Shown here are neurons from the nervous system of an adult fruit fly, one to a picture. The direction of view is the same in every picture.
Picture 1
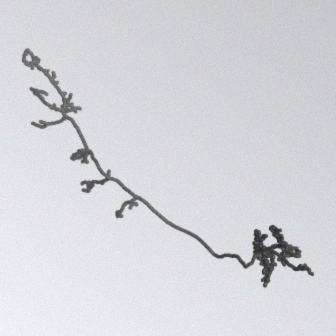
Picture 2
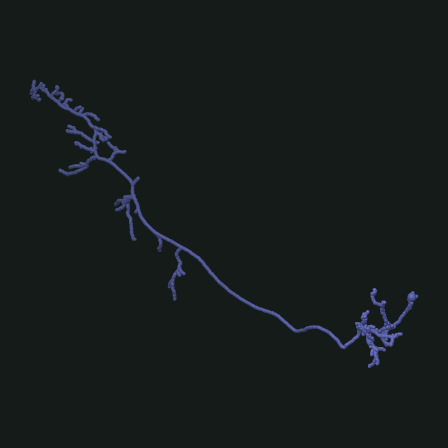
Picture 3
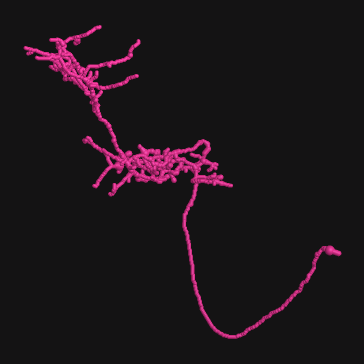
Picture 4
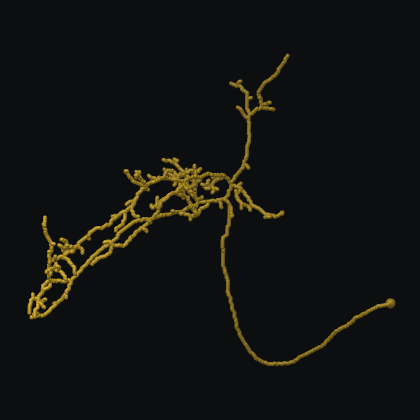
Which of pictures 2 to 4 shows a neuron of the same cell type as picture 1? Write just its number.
2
